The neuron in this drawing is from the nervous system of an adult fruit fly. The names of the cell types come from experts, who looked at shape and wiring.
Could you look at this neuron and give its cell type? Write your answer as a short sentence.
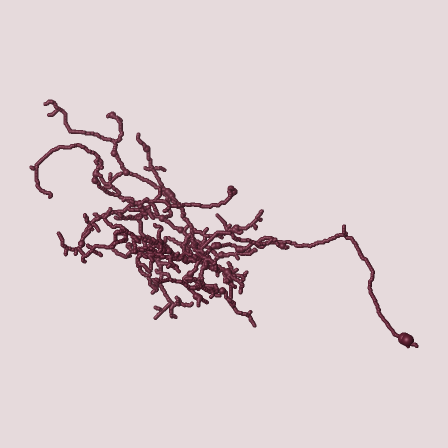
The cell type is IN20A.22A058.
